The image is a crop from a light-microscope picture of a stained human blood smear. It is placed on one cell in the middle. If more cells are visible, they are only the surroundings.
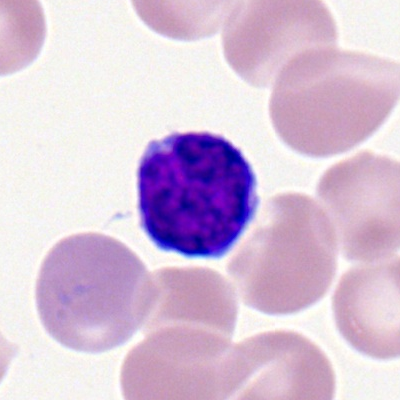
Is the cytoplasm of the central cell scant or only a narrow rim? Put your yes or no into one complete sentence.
Yes, the cell's cytoplasm is limited to a thin rim around the nucleus.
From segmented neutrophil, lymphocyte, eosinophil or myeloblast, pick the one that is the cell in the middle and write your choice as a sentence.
Whatever else lies nearby, the middle cell is a lymphocyte.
